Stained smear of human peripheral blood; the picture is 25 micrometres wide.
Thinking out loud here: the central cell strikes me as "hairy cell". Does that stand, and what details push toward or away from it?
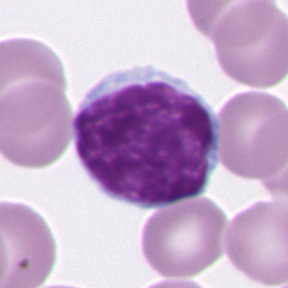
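Look first at how much of the cell the nucleus takes up: about 80% of its area.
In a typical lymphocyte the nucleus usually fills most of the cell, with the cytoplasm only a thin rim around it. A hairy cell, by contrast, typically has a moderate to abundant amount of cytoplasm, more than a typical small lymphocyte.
So hairy cell does not fit here; this is a typical lymphocyte. Now the rest: the cell is roughly round and about 13 micrometres across. Its nucleus is round to slightly oval, without lobes or indentation, and no distinct nucleoli show. The chromatin is dense and dark purple, coarsely clumped, with small lighter gaps between the clumps.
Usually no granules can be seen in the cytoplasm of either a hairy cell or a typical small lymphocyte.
The absence of visible granules here would therefore fit both names. You may also notice that the upper edge of the cytoplasm looks faintly frayed rather than smooth.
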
